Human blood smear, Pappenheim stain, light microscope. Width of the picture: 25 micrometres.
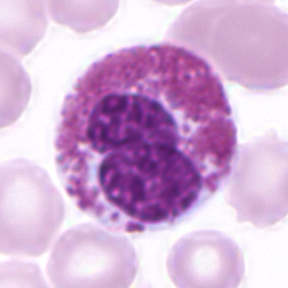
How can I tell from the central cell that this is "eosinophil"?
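In keeping with an eosinophil, the nuclear chromatin is dark purple and coarsely clumped.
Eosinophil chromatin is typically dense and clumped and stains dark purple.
Numerous coarse, round, reddish-pink granules fill the cytoplasm around the nucleus.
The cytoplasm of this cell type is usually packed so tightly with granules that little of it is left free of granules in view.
Set against that, small pale gaps between the granules lie just to the right of the nucleus. The cell measures about 16 micrometres across.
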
